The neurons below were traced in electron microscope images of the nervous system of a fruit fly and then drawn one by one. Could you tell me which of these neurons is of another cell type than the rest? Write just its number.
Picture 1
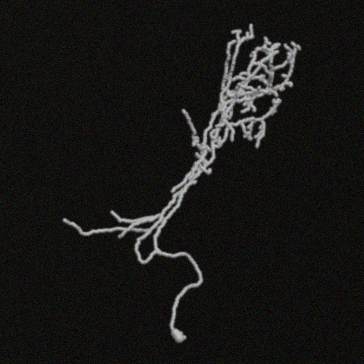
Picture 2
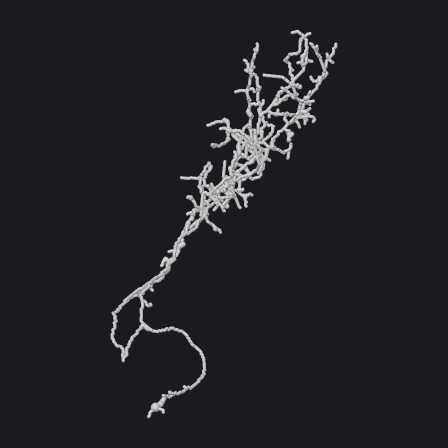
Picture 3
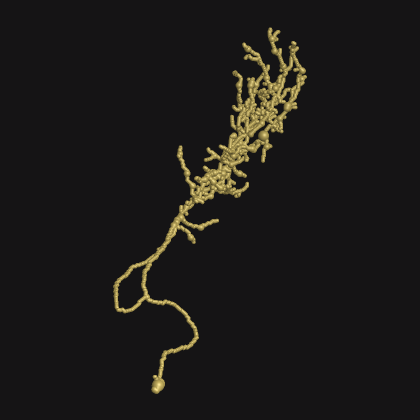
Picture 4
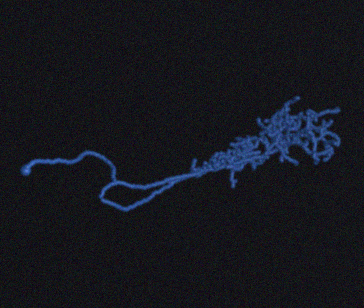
1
